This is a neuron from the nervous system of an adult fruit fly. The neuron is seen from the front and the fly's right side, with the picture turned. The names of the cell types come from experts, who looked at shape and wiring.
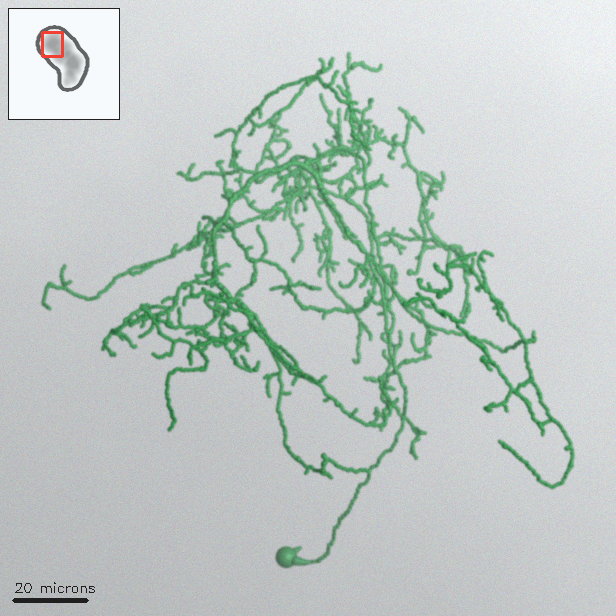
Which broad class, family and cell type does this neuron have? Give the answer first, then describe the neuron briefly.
It is a central-brain intrinsic neuron. Its family is hemilineage SMPpv2_ventral. The cell type is AVLP705m. Its cell body lies at the bottom of the picture. From left to right in the picture it spans about 150 microns. More than a hundred branch ends can be seen.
